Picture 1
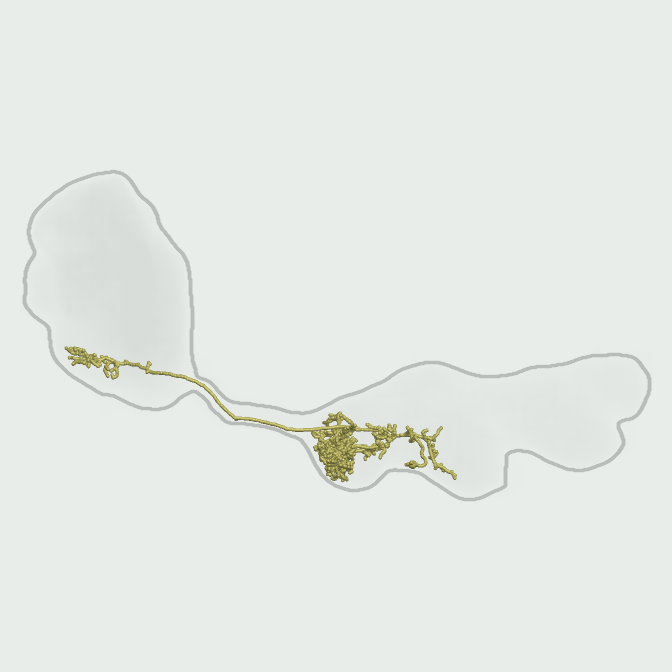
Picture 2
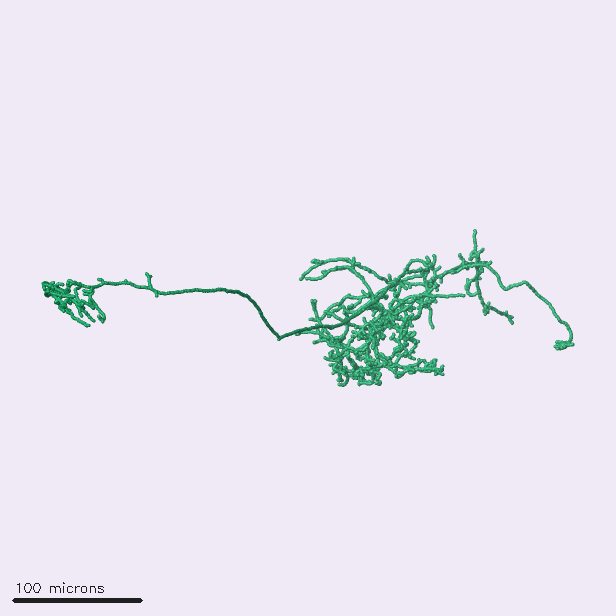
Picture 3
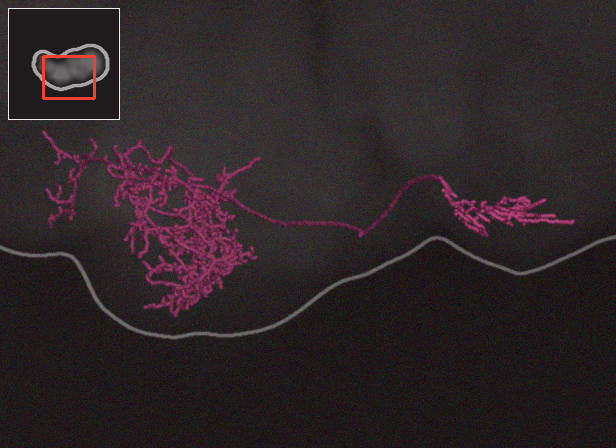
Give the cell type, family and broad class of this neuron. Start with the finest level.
AN10B009; hemilineage 10B; ascending neuron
